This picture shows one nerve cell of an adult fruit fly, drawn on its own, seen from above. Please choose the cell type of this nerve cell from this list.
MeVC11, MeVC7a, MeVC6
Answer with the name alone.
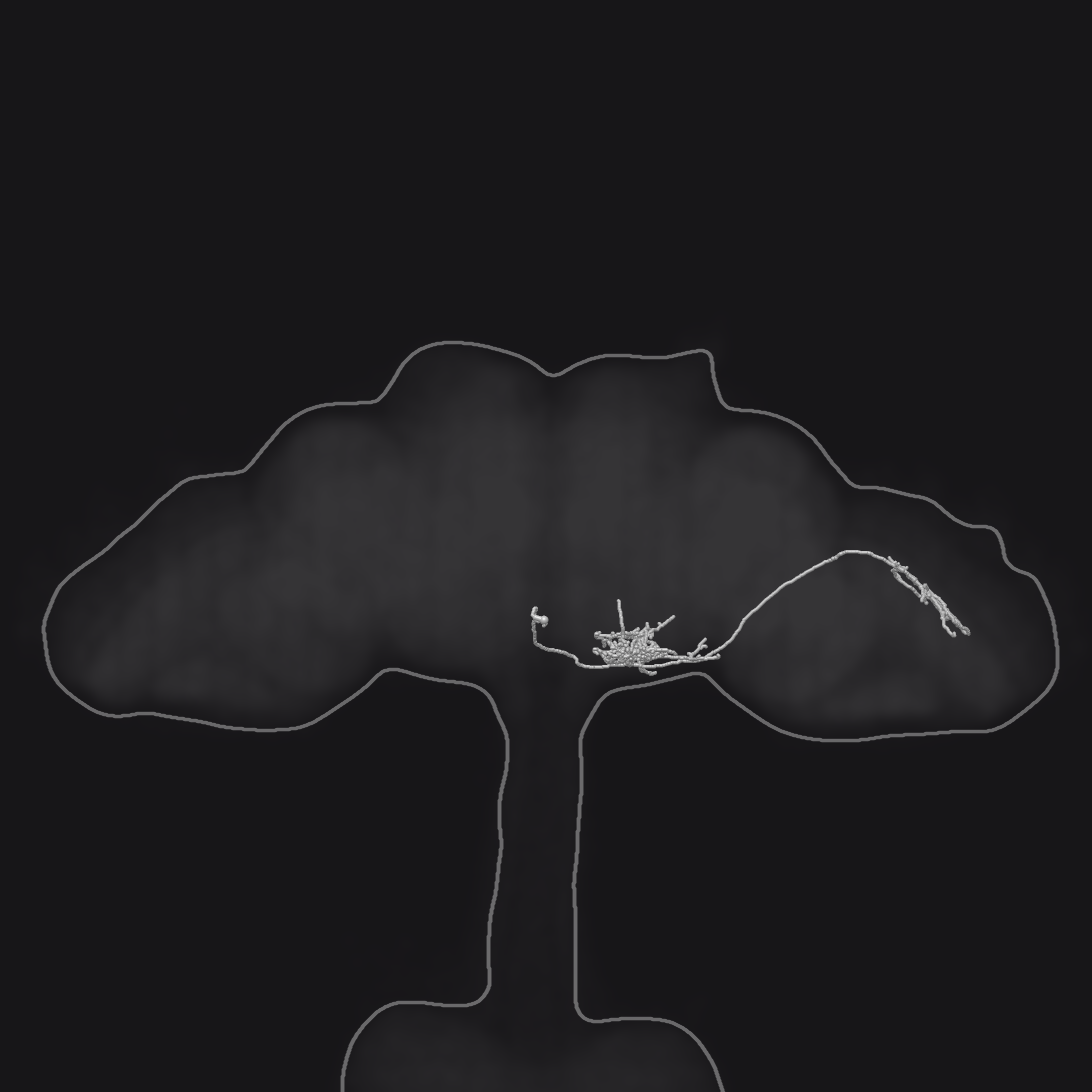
MeVC7a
